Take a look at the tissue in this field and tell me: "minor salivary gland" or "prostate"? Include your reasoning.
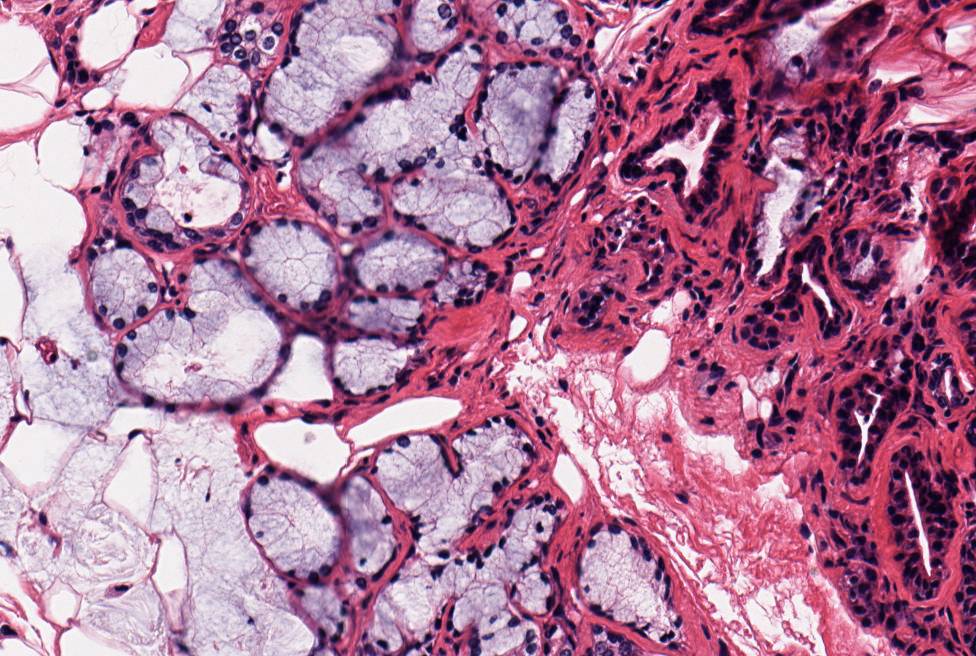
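It's minor salivary gland, not prostate. On the left, the acinar cells have pale grey-blue, finely foamy cytoplasm, and the nuclei of these mucous acinar cells are small, dark and pressed flat against the bases of the cells. On the right, the cells are arranged as small tubules and cords around narrow slit-like lumens, and their dark, oval nuclei sit closely crowded together.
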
